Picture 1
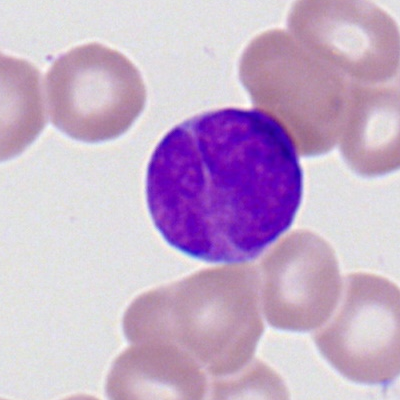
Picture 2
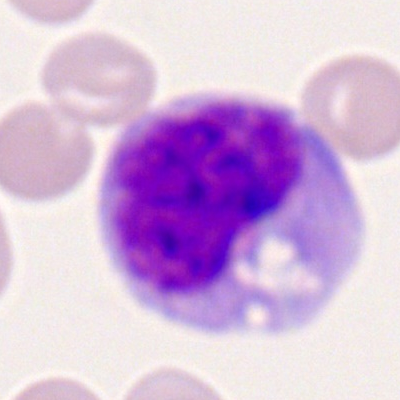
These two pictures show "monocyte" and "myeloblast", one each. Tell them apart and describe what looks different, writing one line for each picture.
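Picture 1 is a myeloblast. No vacuoles are visible in the cell.
Picture 2 is a monocyte. Several small clear vacuoles lie in the cytoplasm at the lower right beside the nucleus.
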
